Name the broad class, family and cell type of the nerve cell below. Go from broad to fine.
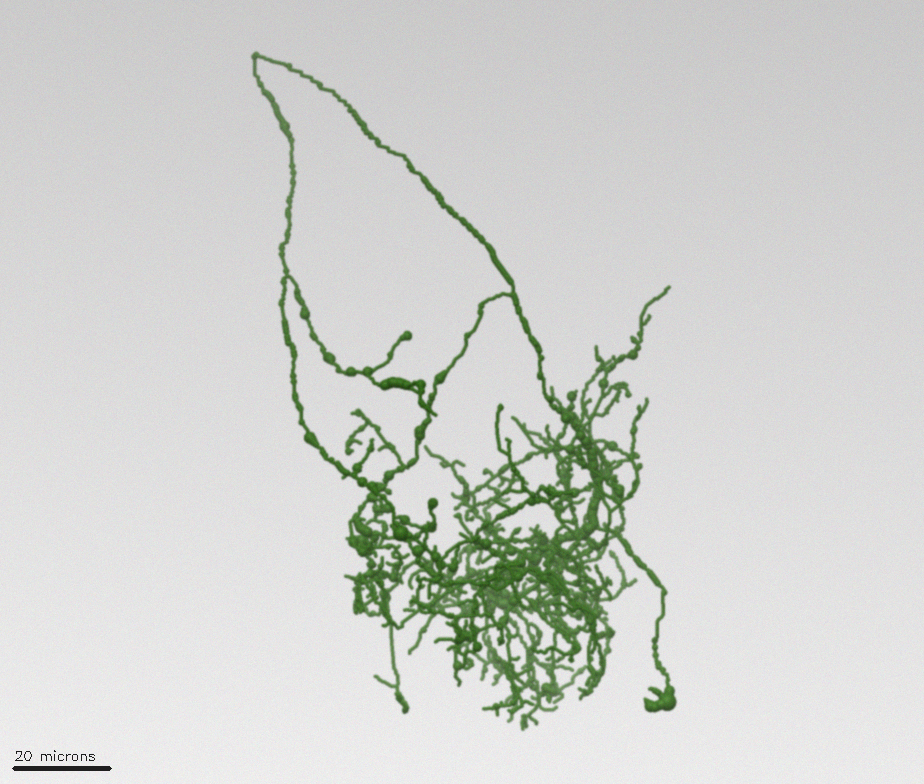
central-brain intrinsic neuron; hemilineage VLPl&p2_lateral; CB3322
